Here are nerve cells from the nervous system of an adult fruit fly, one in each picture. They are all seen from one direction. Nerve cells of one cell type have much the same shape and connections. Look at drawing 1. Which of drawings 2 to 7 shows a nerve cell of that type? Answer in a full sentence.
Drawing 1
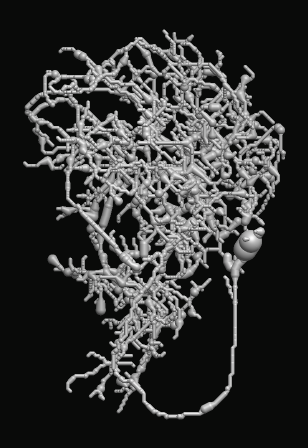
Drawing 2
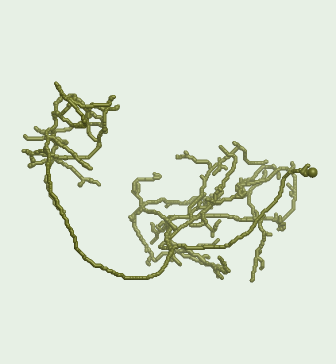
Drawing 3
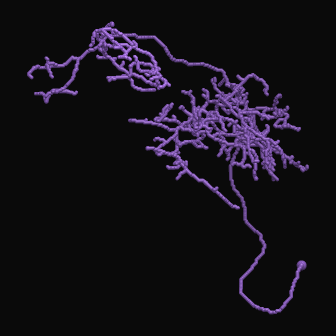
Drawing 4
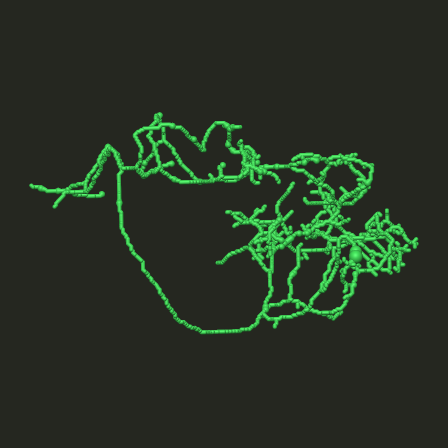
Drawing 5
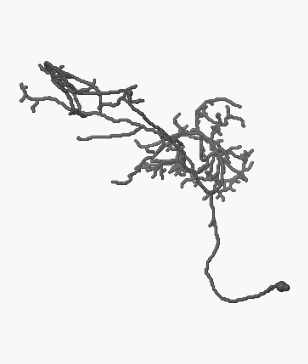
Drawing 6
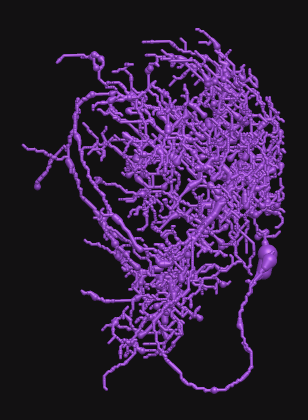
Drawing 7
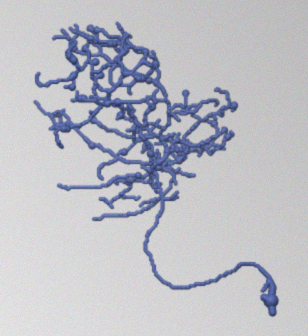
The nerve cell in drawing 6 is of the same cell type.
